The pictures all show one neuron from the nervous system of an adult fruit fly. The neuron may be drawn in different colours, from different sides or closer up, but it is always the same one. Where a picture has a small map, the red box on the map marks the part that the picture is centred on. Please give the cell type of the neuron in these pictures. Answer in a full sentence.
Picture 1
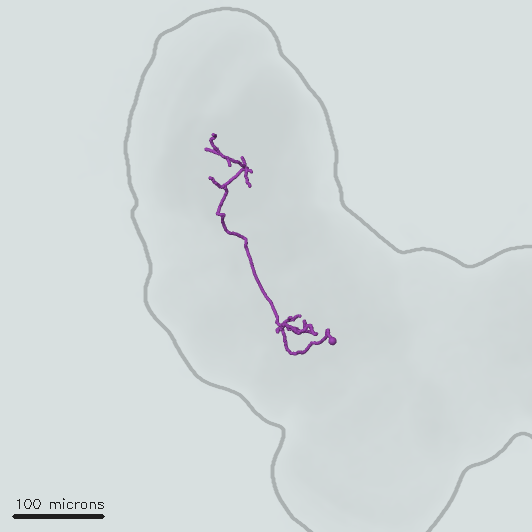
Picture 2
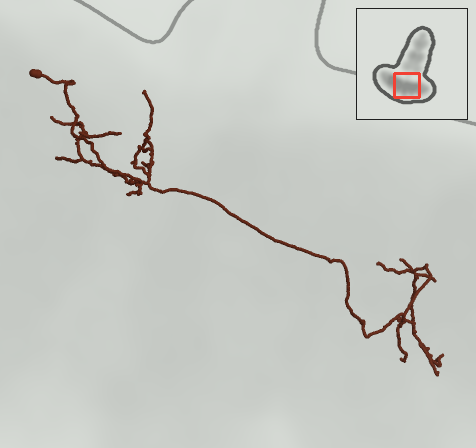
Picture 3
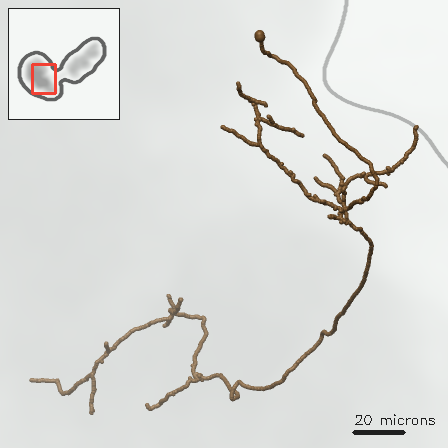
The cell type is GNG496.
